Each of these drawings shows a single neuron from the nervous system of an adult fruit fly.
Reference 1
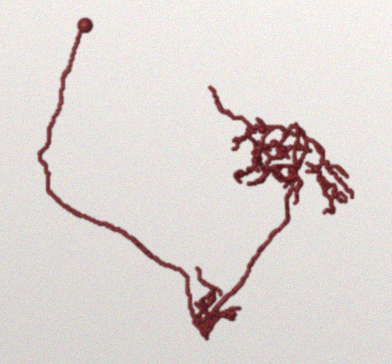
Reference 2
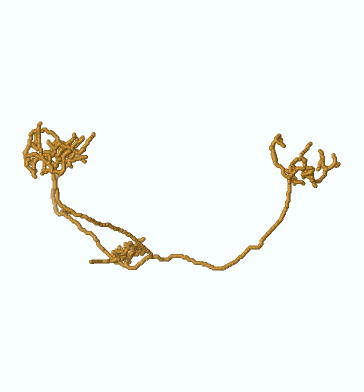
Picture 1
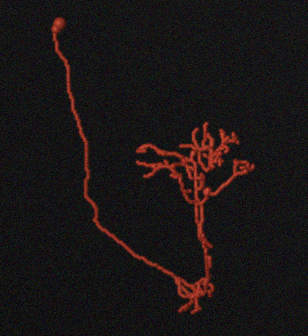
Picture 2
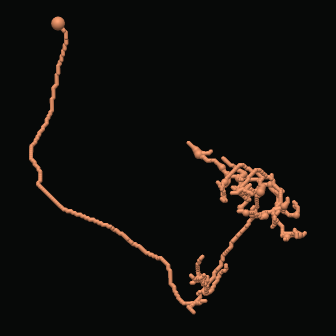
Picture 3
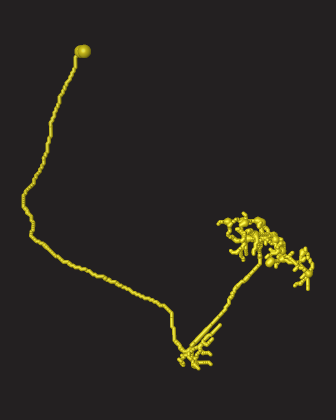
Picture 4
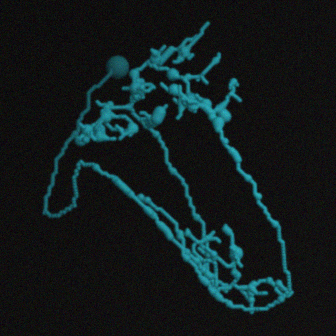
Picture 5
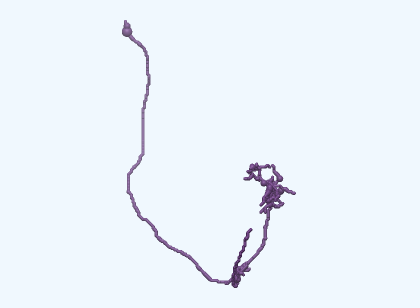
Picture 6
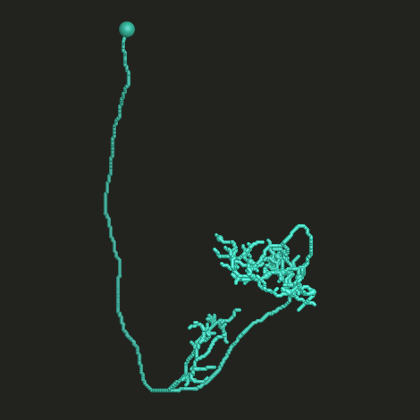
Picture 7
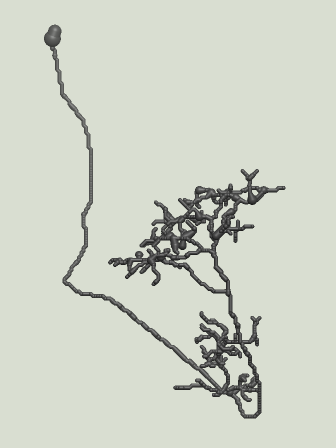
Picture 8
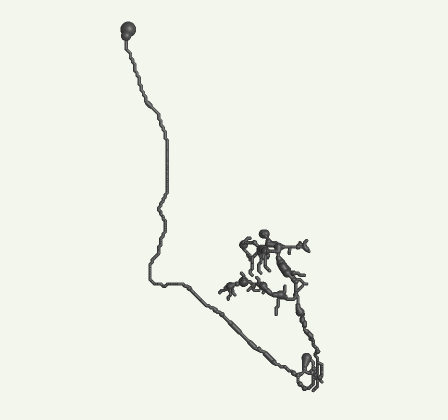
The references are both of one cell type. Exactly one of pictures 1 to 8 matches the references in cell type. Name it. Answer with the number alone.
1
